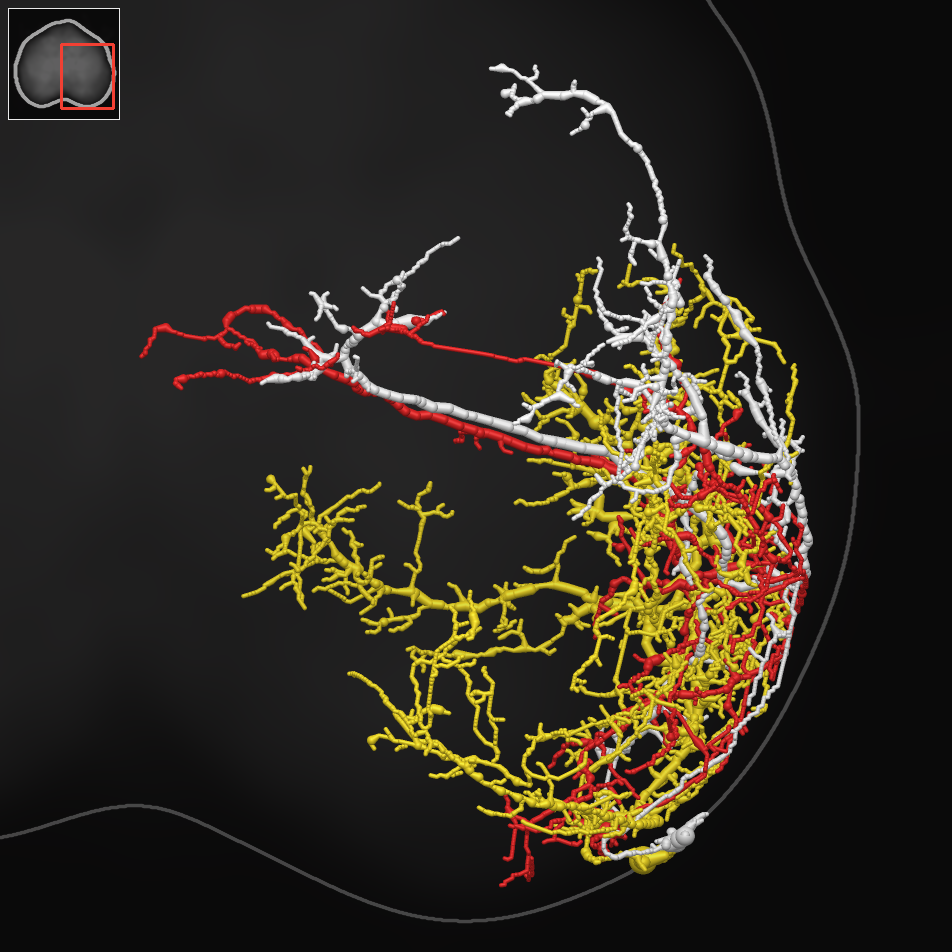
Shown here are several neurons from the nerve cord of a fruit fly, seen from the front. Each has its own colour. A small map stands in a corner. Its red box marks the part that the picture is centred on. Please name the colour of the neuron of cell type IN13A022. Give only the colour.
white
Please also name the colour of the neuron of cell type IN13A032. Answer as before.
red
